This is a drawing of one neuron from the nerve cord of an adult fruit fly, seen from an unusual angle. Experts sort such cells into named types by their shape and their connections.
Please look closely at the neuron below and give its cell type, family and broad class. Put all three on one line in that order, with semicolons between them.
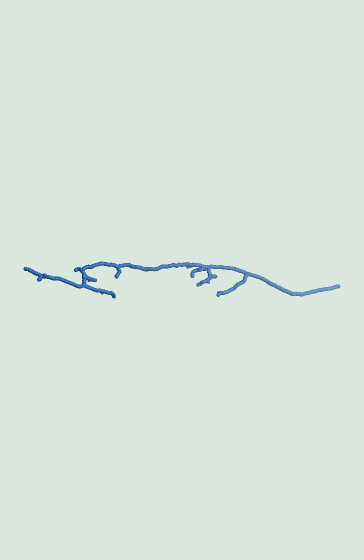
DNge175; hemilineage LB12; descending neuron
